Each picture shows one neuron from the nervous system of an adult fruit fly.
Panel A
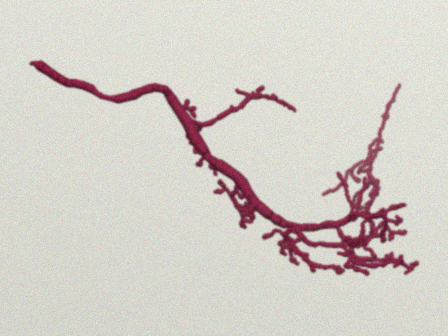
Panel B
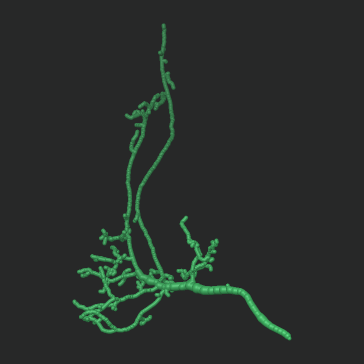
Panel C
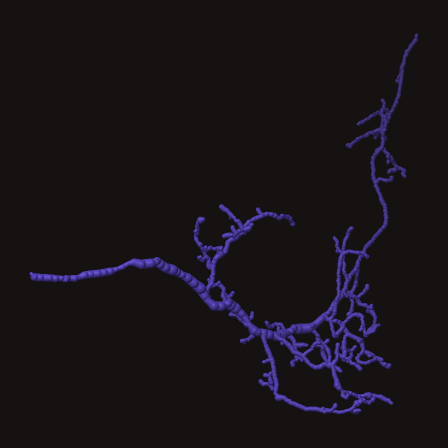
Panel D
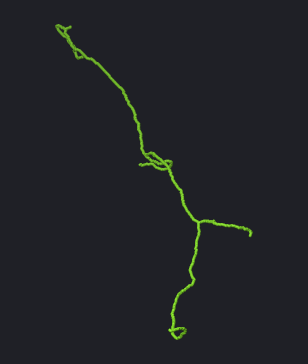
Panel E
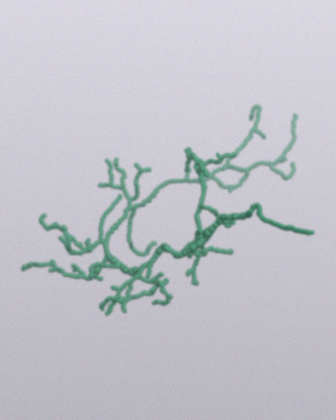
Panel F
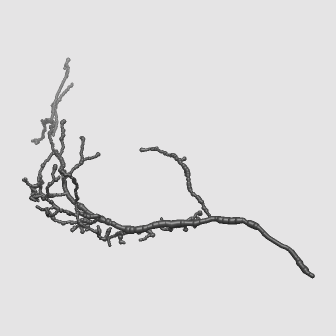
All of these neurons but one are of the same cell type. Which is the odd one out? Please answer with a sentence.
The neuron in panel D is of another cell type than the rest.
